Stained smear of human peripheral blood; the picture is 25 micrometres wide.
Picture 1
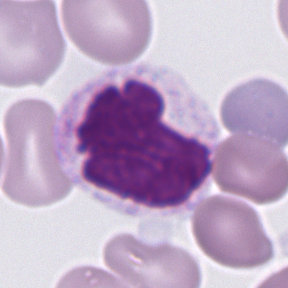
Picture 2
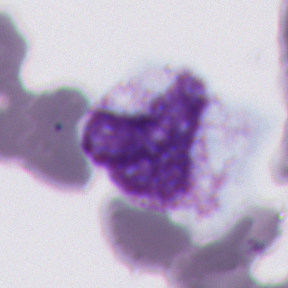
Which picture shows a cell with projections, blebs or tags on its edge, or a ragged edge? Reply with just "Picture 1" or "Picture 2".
Picture 2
